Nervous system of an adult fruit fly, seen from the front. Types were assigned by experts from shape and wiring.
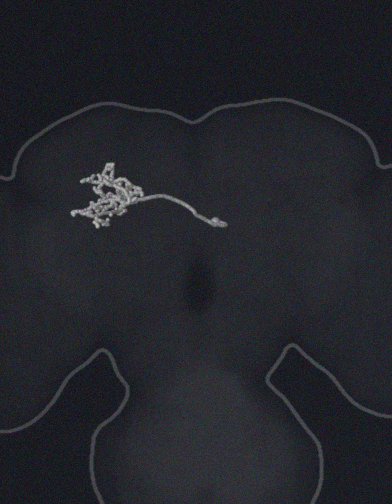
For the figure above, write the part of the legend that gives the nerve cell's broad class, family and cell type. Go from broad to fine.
central-brain intrinsic neuron; hemilineage DM6_posterior; CB2059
